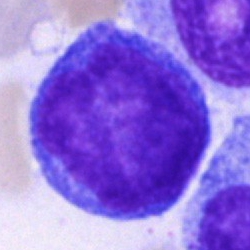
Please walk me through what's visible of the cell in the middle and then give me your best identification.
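The cell has a roughly round outline with a few slightly flattened sides. Its cytoplasm forms a thin rim, widest at the lower left, and is stained deep blue. No granules are visible in the cytoplasm. The cell is a blast.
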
